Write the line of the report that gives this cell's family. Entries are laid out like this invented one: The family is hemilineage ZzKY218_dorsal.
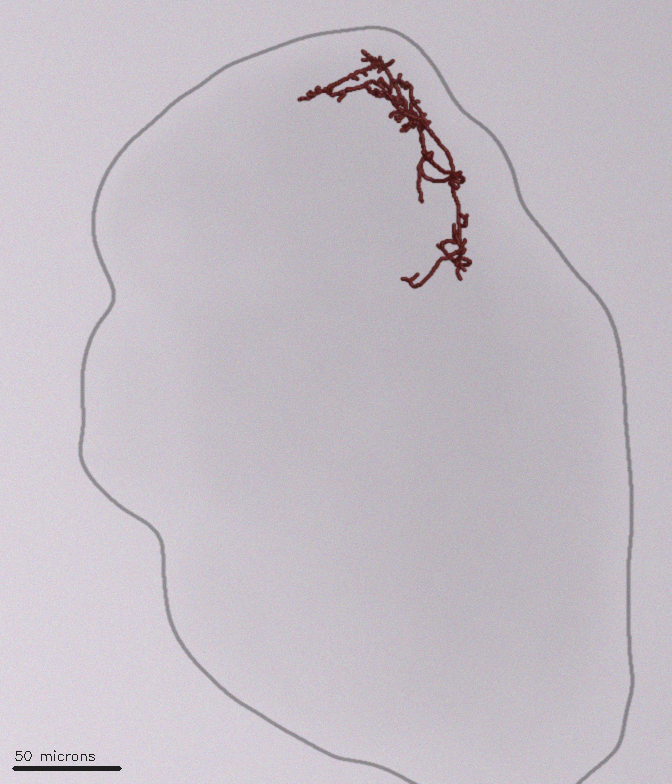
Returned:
The family is hemilineage SLPpl2.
